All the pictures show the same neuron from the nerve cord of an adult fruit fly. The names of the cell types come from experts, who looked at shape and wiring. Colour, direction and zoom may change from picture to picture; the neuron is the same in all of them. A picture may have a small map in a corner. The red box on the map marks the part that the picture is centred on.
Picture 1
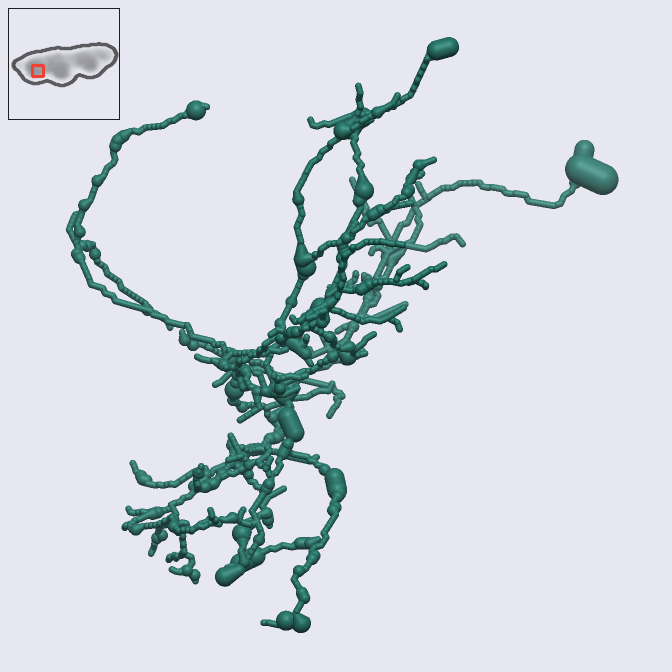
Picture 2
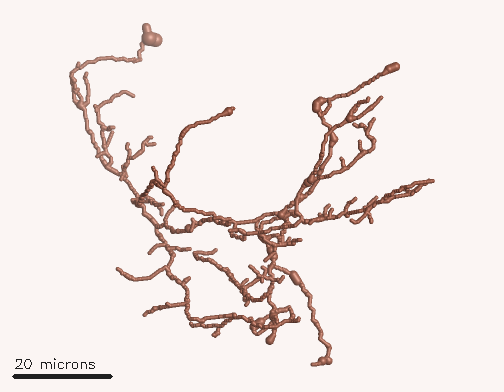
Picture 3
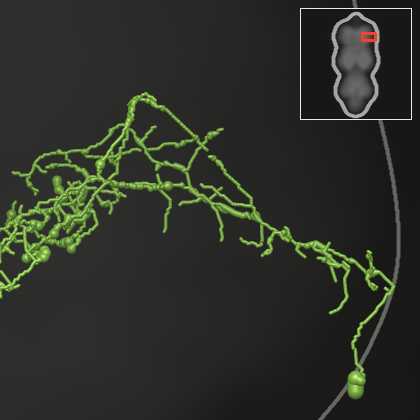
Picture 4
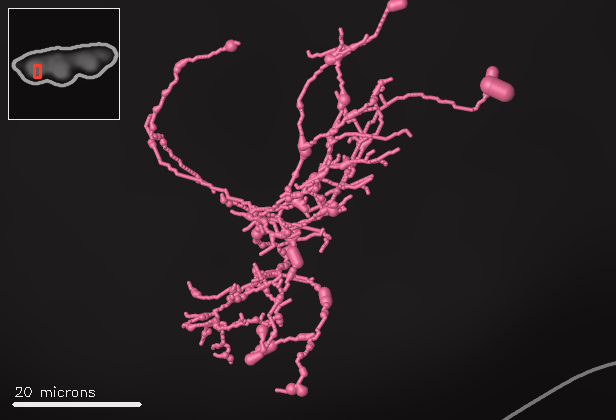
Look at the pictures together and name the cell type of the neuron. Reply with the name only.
IN20A.22A077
